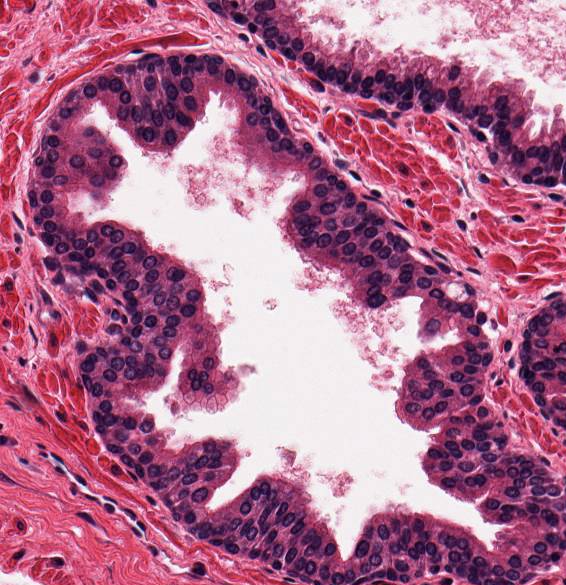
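Prostate: the gland lining folds and sends papillary projections into the lumen. Smooth muscle bundles, their cytoplasm bright pink, surround the gland, mostly right and top. Lower left, the stroma turns to denser pink, wavy collagen with few nuclei. And no fat cells anywhere.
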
